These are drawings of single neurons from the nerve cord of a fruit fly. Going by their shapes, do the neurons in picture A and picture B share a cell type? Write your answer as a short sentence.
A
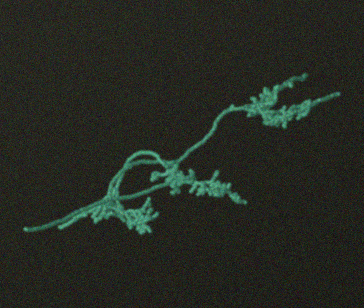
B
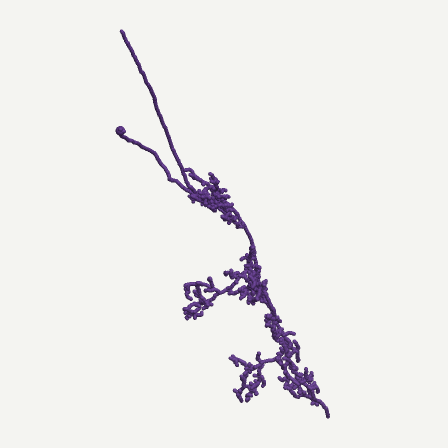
They are of the same cell type.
